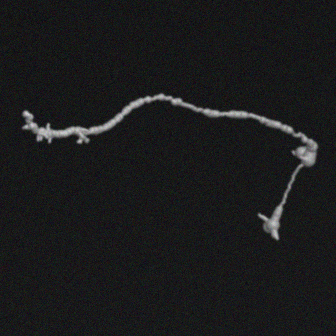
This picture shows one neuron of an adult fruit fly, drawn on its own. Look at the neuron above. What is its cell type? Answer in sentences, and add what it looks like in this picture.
Its cell type is L1. This is an optic-lobe intrinsic neuron. As drawn here it is wider than it is tall.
